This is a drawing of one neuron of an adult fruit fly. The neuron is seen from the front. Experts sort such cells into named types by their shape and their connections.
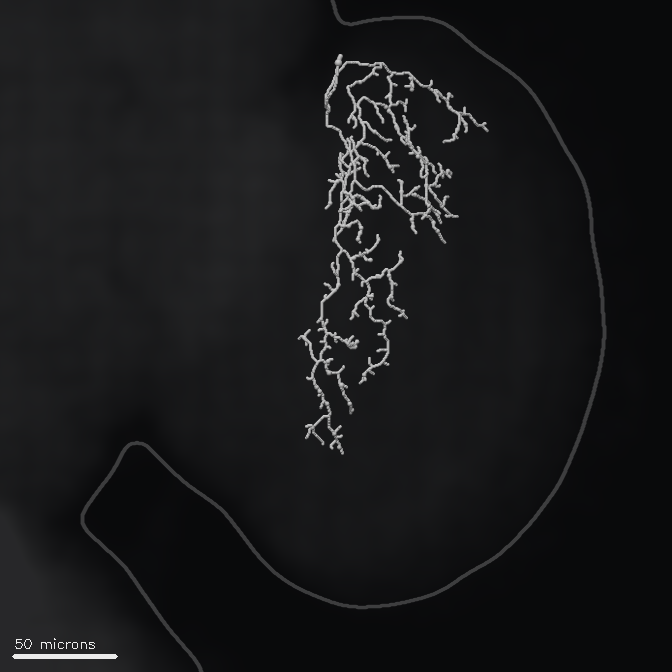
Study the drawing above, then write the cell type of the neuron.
Cm19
